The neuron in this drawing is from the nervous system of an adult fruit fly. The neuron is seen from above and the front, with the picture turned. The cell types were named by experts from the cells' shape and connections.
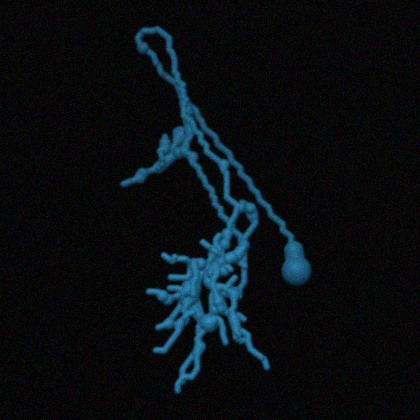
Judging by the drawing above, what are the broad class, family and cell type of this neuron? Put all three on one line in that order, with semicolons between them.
optic-lobe intrinsic neuron; T; T5c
